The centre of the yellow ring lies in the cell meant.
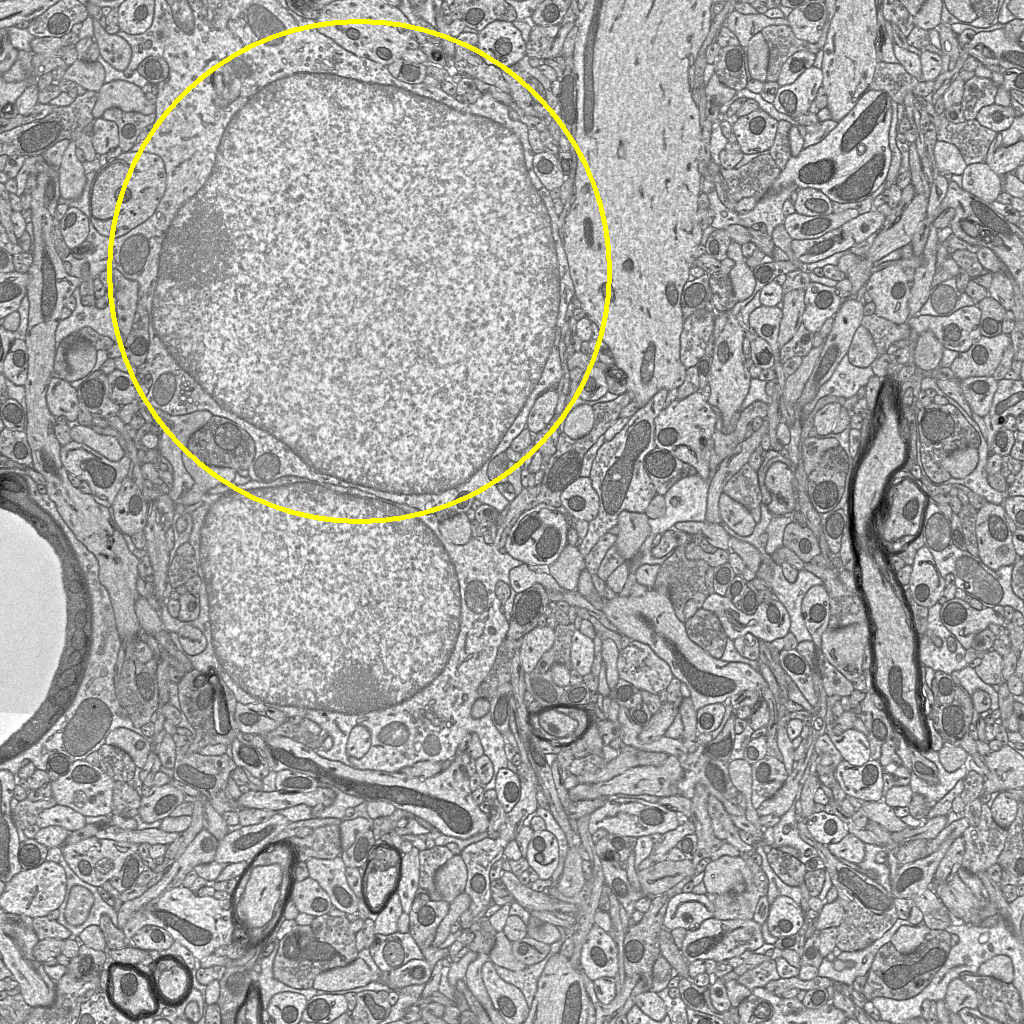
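Astrocyte, the marked cell. You'll notice its nuclear envelope has no deep folds or indentations, and pale, finely granular chromatin spreads evenly through most of the nucleus. One dense, darker patch of nuclear material sits against the envelope on the left. Directly below, pressed close against it, is another cell body with a similarly pale nucleus.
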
